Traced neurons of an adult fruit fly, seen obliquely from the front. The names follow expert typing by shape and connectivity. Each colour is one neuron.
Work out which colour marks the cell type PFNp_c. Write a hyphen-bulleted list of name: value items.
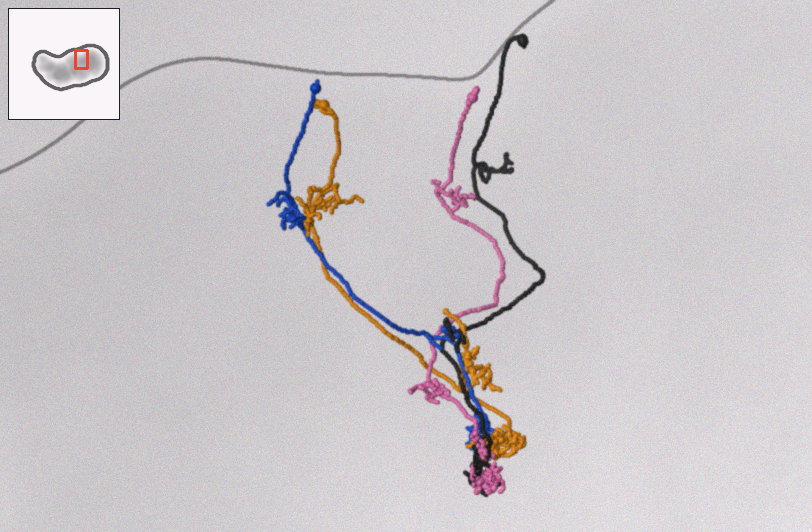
- colour: pink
